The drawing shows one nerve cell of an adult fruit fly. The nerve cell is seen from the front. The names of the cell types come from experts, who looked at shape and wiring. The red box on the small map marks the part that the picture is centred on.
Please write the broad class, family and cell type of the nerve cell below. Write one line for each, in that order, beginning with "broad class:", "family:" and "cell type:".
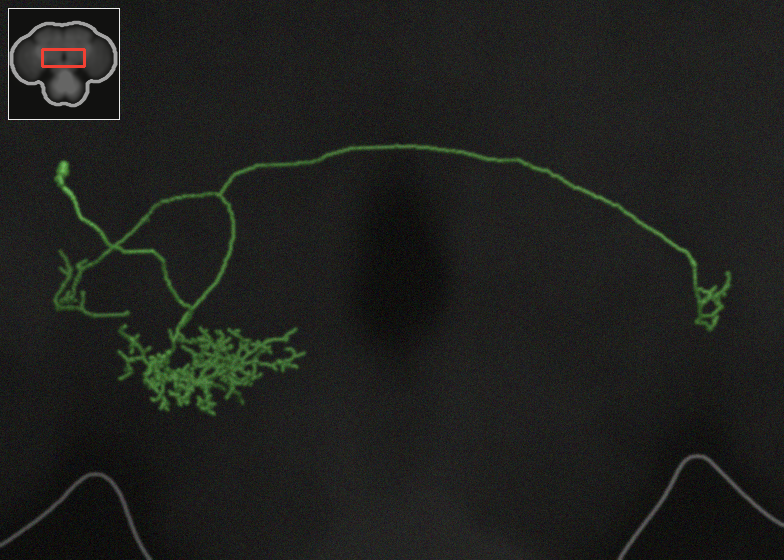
broad class: central-brain intrinsic neuron
family: hemilineage ALl1_ventral
cell type: CB3646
